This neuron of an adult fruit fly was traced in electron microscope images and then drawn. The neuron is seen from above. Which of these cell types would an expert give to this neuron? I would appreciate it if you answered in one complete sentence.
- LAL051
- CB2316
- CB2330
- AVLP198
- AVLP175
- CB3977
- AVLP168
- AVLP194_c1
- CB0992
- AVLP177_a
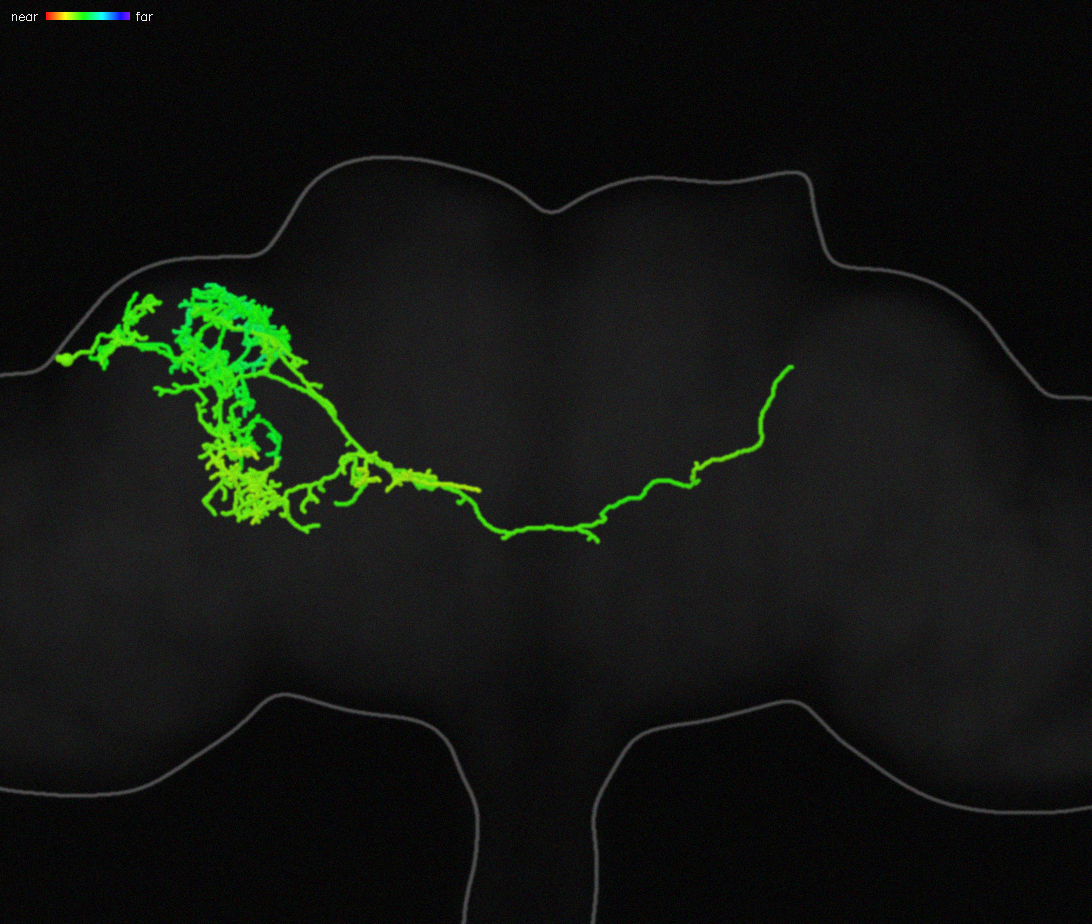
This neuron is classified under the cell type AVLP175.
